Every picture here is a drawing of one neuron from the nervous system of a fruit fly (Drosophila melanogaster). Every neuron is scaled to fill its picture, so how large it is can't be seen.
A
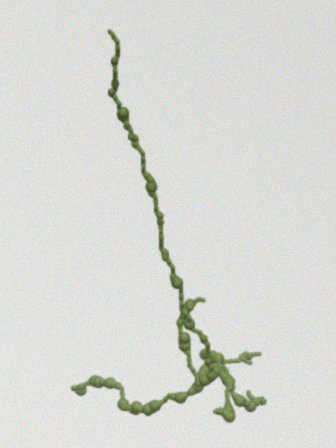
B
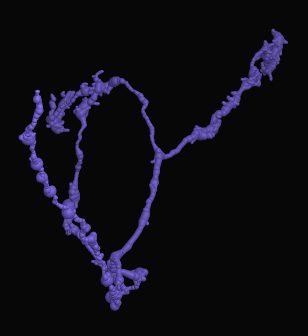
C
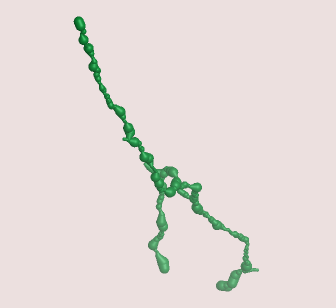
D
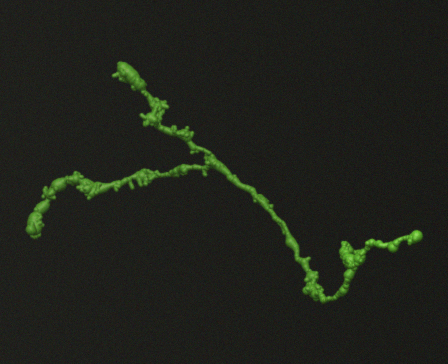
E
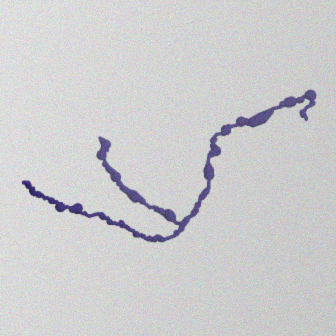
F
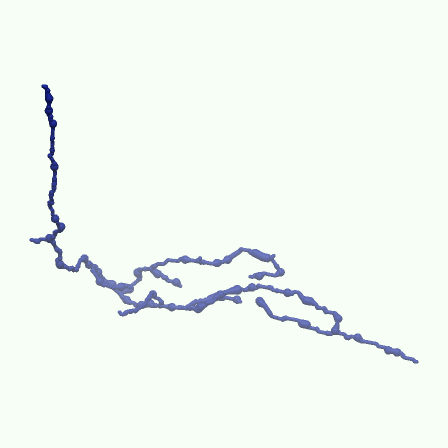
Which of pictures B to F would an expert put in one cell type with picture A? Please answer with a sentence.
Picture B and picture E are of the same cell type.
